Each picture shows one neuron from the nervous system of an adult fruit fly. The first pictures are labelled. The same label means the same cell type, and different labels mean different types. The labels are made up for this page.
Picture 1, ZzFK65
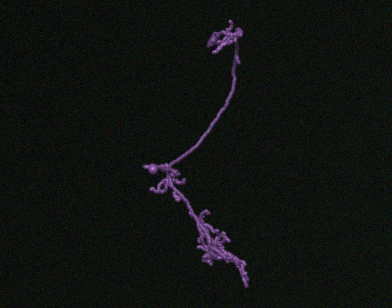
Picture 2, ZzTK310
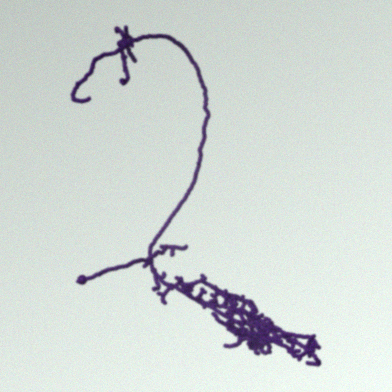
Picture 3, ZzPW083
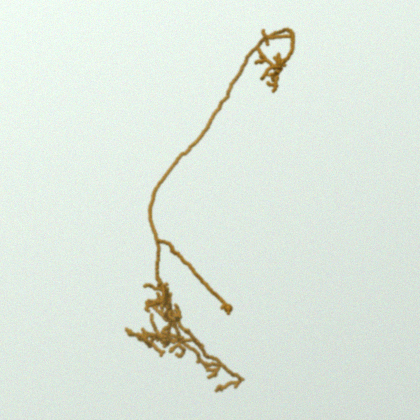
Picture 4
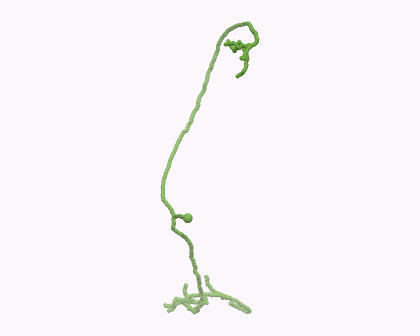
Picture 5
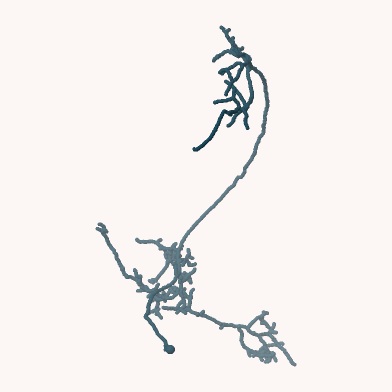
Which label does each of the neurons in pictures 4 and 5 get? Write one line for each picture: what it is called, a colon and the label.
4: ZzPW083
5: ZzFK65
